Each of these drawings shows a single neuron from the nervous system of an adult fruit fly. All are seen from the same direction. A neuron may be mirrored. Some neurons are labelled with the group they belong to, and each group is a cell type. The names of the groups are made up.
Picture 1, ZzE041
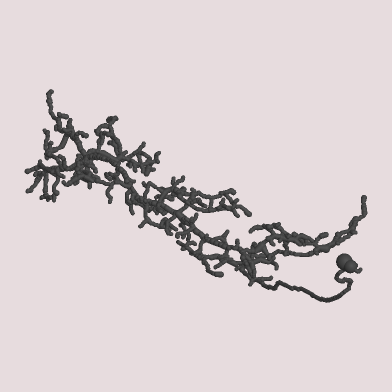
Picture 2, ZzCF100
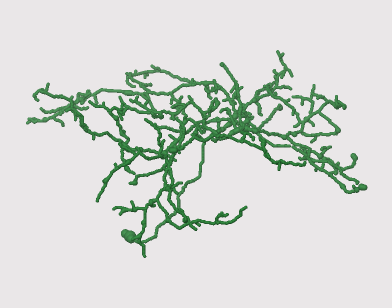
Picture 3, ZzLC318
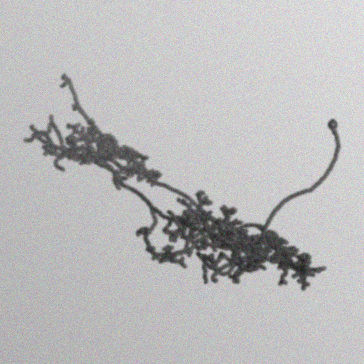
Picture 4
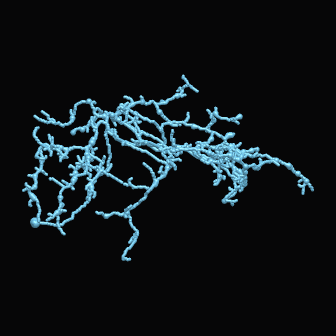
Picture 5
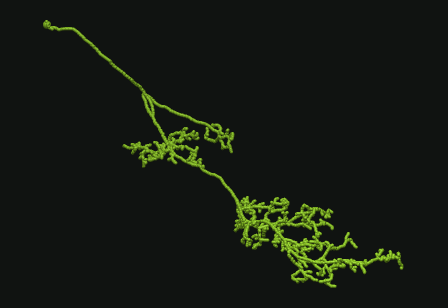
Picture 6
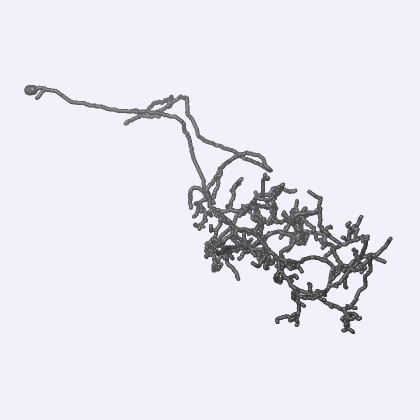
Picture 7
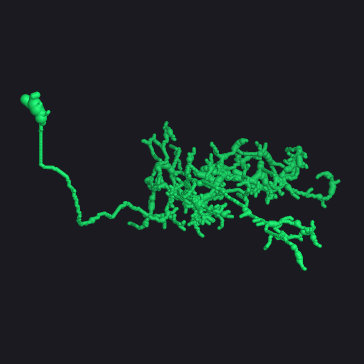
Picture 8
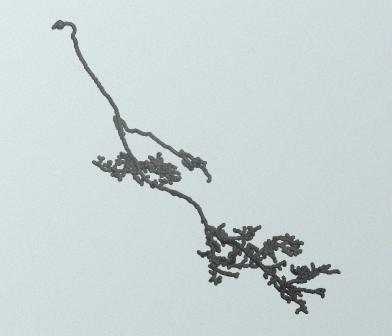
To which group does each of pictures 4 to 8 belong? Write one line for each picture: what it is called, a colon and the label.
4: ZzCF100
5: ZzLC318
6: ZzLC318
7: ZzE041
8: ZzLC318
